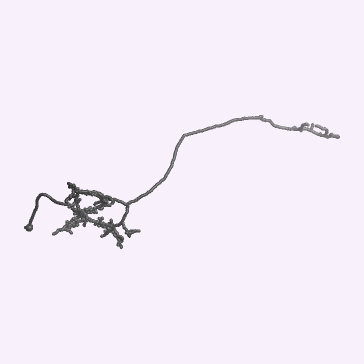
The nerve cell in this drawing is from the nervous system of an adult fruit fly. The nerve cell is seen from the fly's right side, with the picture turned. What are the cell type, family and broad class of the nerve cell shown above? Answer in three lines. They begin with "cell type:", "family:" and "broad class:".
cell type: DNg12_c
family: hemilineage MX12
broad class: descending neuron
